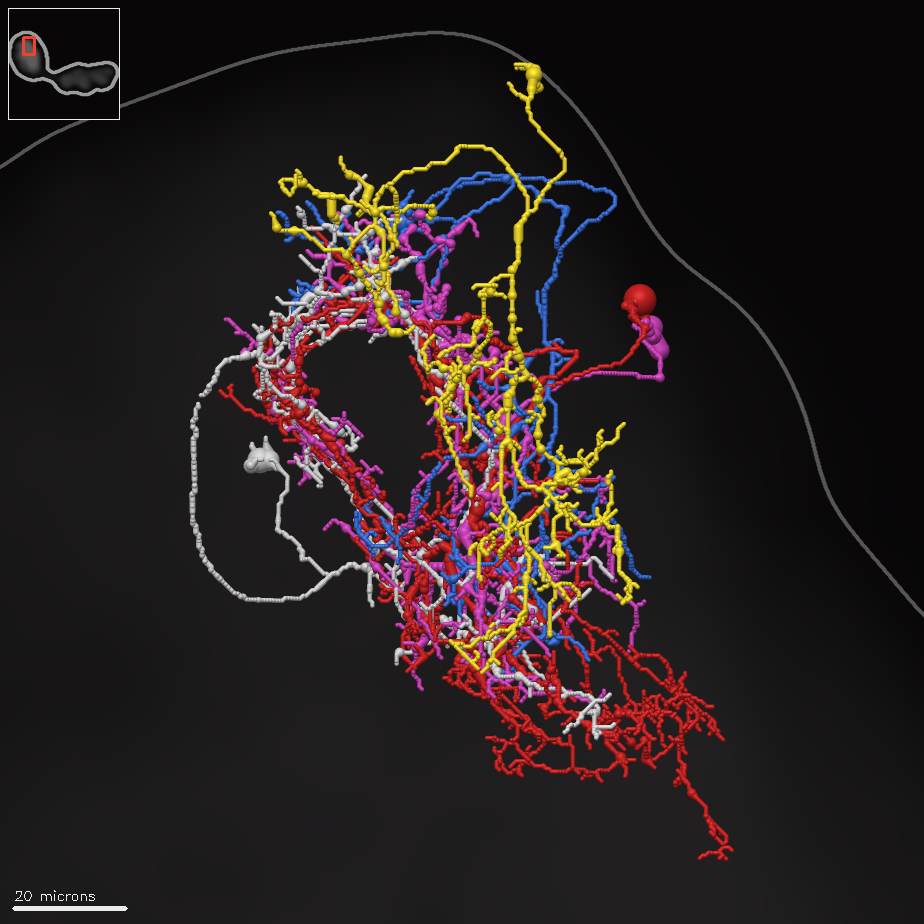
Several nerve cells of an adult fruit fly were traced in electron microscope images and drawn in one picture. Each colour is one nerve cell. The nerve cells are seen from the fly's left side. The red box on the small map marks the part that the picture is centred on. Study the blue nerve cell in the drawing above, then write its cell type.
SLP312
